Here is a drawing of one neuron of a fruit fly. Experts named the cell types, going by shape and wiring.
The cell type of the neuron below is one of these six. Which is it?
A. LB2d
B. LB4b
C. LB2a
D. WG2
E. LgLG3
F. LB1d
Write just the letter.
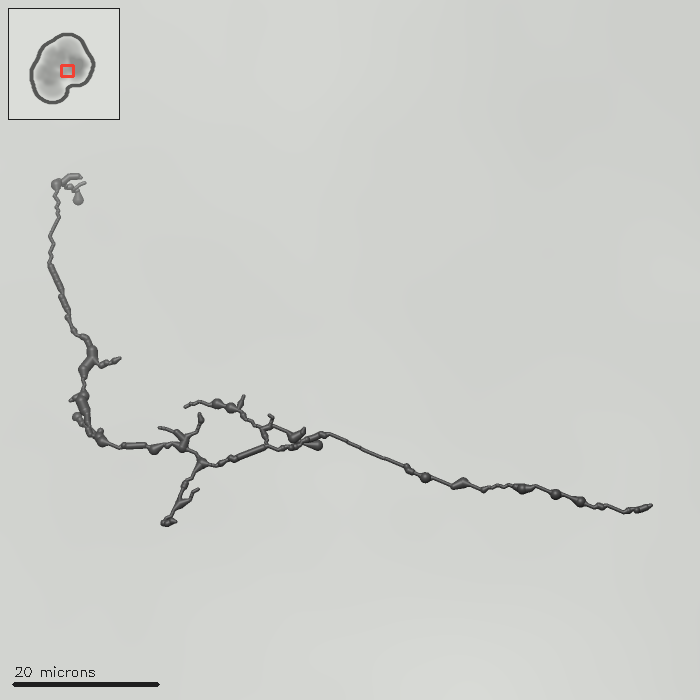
B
